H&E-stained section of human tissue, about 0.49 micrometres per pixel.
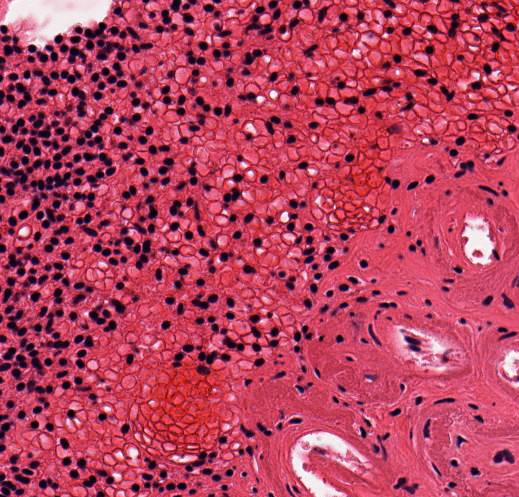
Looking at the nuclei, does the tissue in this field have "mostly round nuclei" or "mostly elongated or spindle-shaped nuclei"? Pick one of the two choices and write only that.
Mostly round nuclei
